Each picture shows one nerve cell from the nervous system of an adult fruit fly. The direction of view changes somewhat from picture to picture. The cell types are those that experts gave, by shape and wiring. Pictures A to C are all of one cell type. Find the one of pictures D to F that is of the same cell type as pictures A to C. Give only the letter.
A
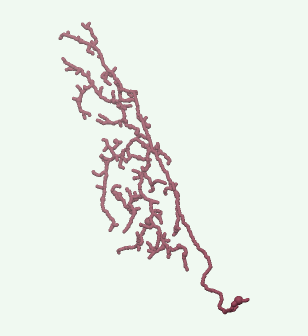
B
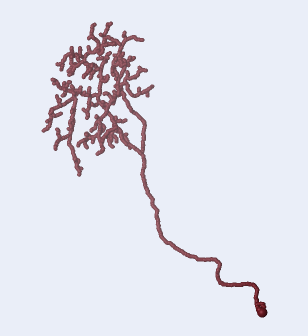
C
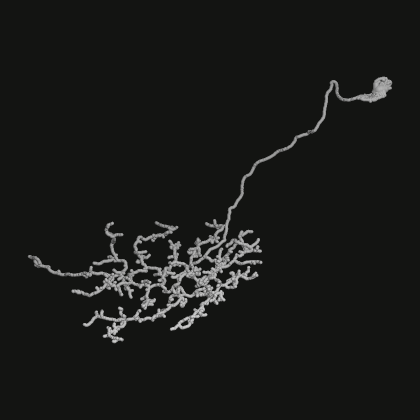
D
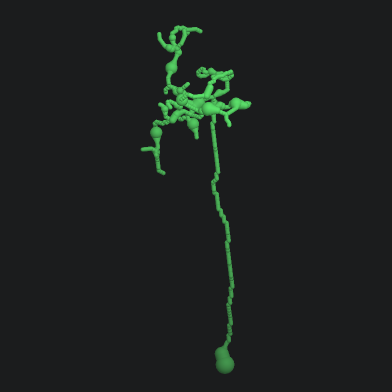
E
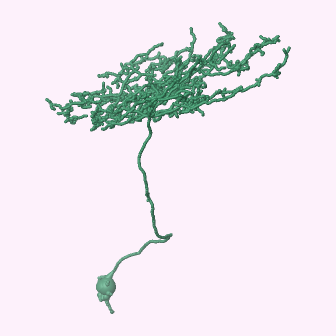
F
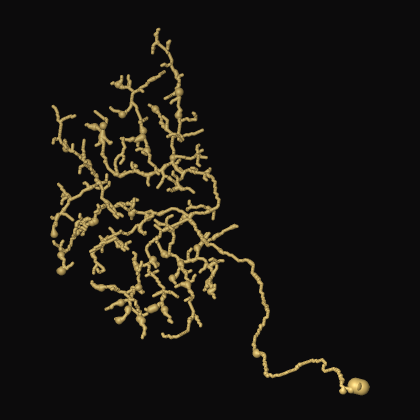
F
